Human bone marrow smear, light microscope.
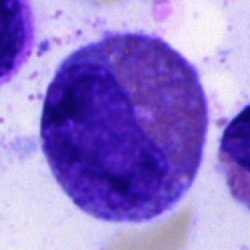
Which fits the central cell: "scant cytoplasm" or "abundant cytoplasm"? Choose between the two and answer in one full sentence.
There is abundant cytoplasm around the nucleus of this cell.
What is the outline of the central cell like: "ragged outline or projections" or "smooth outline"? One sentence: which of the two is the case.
No projections, blebs or ragged parts break the cell's outline.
